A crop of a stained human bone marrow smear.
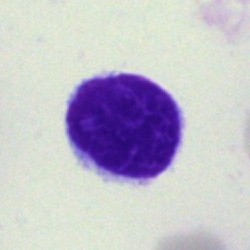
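Lymphocyte, the cell in the middle of this stained bone marrow smear. Look first at the nucleus: dense chromatin stains it dark purple throughout, and you won't find a nucleolus. Cytoplasm shows only as a very thin pale rim, mainly at the lower left edge. No granules are visible anywhere in the cell.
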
